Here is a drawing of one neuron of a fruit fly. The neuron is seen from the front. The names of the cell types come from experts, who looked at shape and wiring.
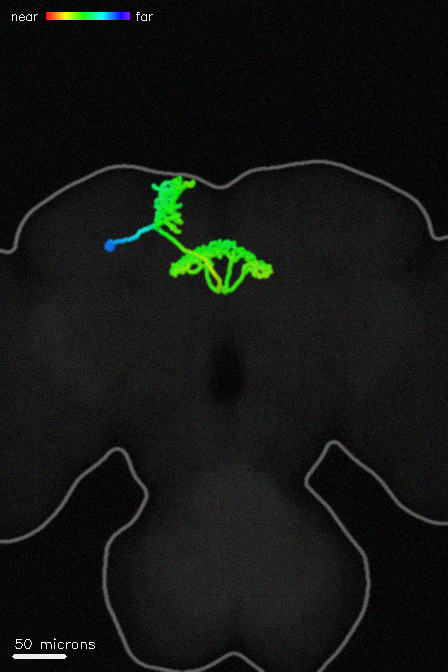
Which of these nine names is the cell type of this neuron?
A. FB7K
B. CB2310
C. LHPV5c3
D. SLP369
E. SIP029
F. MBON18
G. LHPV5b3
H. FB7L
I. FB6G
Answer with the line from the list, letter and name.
H. FB7L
